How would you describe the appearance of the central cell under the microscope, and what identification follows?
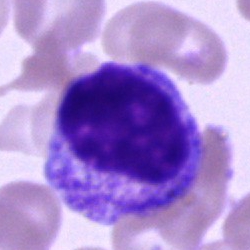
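Positioned toward the upper part of the cell is the nucleus, and most of the cytoplasm lies below it. This cytoplasm forms a crescent occupying less of the cell than the nucleus does. It is filled with many purple granules, and between them it is pale lilac. The cell shown is a myelocyte.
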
